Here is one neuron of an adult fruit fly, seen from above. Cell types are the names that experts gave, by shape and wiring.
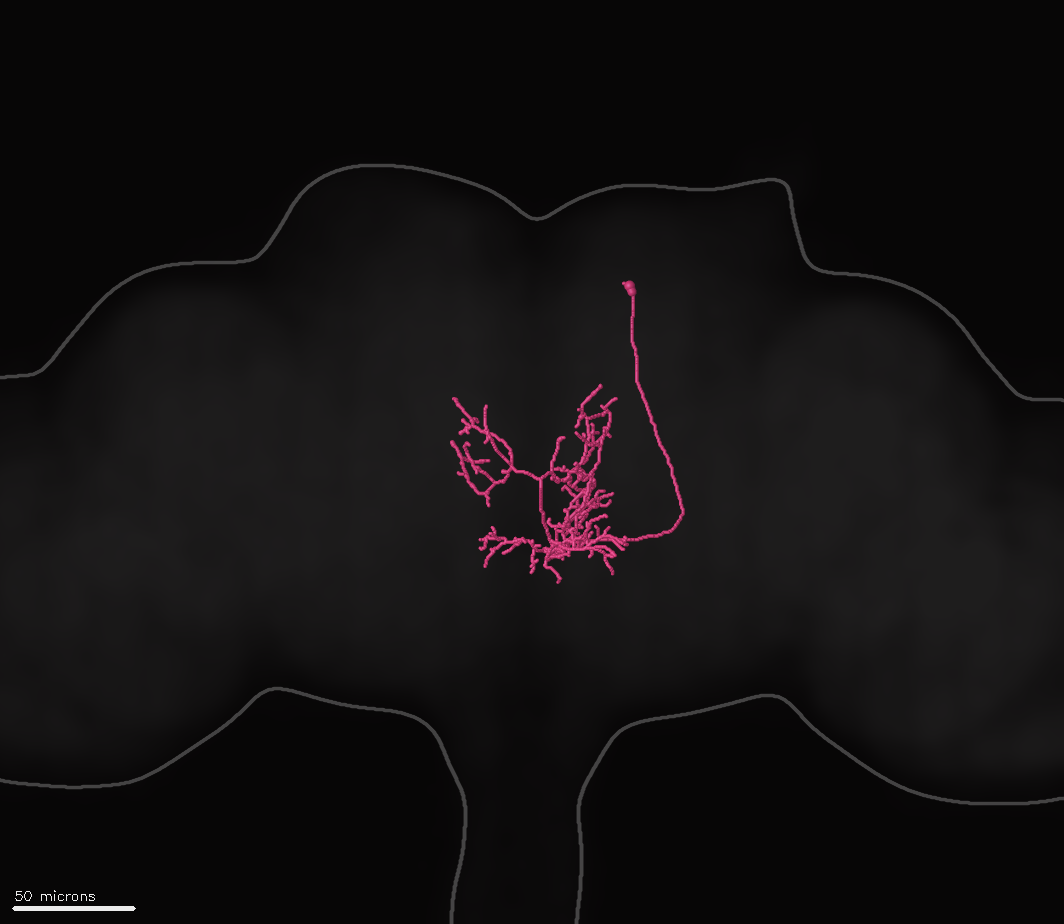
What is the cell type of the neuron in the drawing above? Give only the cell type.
VES020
